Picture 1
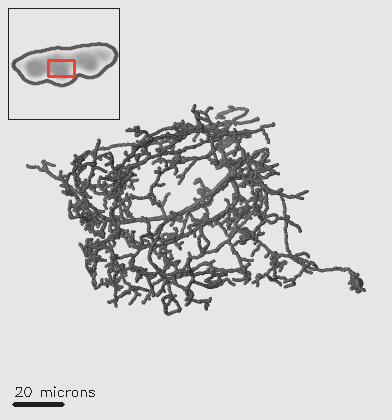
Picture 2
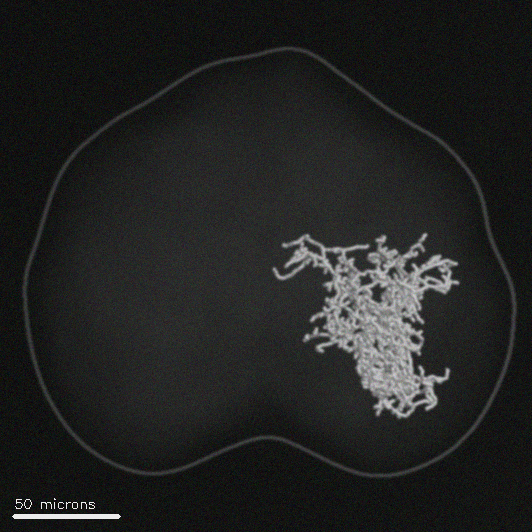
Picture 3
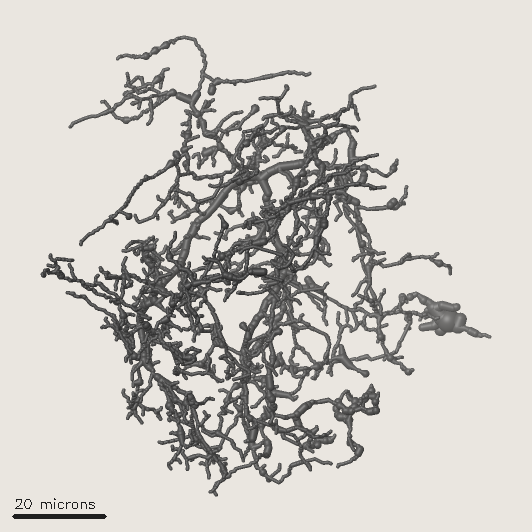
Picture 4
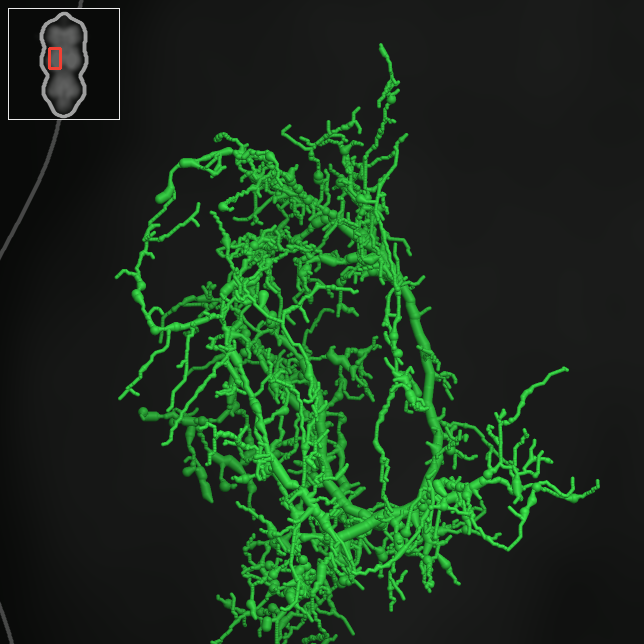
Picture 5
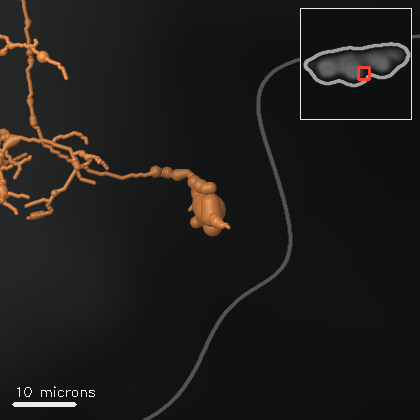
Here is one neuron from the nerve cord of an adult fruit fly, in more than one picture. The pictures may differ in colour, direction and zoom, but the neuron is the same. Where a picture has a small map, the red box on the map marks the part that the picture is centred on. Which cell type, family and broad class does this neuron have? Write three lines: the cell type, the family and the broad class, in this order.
IN20A.22A002
hemilineage 20A.22A
nerve-cord intrinsic neuron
